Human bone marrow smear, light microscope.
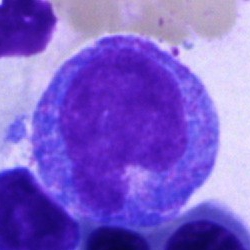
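Promyelocyte, the central cell of a stained human bone marrow smear. A rim of blue cytoplasm surrounds the nucleus on all sides, with fine reddish-purple granules scattered through it. The chromatin is finely granular rather than coarsely clumped. A pale clear area sits against the lower edge of the nucleus.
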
